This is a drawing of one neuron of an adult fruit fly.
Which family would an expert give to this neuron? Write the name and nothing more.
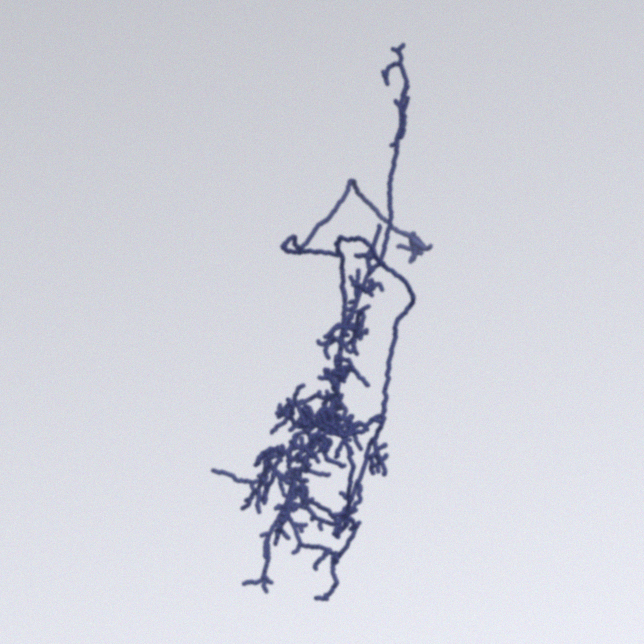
hemilineage 02A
